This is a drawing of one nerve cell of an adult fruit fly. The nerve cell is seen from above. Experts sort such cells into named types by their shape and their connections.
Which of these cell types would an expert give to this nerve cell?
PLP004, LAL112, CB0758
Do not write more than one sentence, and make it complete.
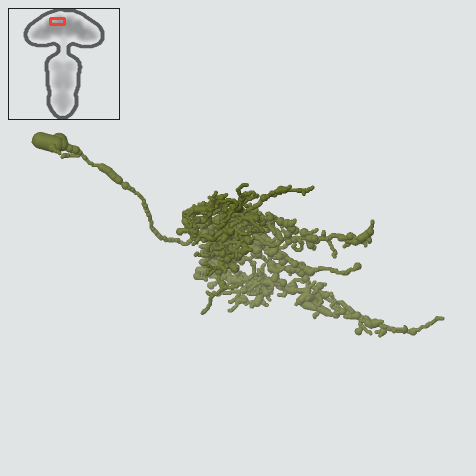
This nerve cell is a cell of type LAL112.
